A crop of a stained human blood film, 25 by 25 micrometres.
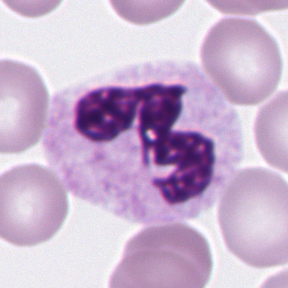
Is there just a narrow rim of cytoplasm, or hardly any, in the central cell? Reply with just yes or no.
No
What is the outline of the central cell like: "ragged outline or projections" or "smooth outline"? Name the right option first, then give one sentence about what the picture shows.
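Smooth outline. The cell outline is a smooth oval without projections.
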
